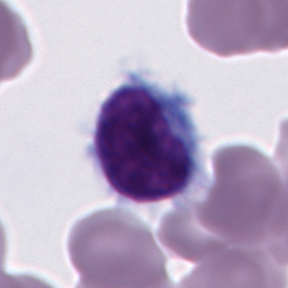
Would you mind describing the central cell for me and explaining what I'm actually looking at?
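Outline ragged and irregular, not smooth. Chromatin dense and dark purple throughout the nucleus. Fine hair-like projections fringe the surface, most plentiful upper right. Cytoplasm without visible granules. Hairy cell.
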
